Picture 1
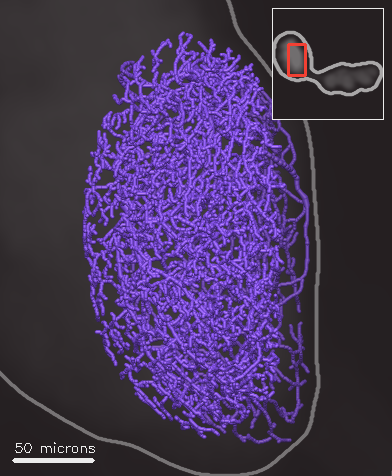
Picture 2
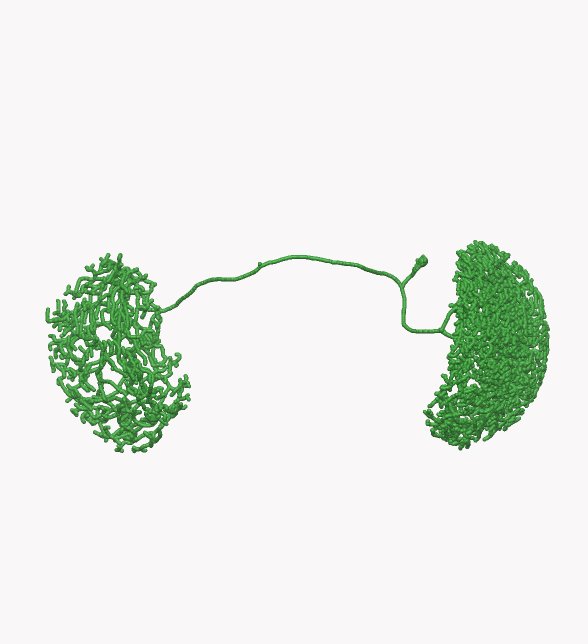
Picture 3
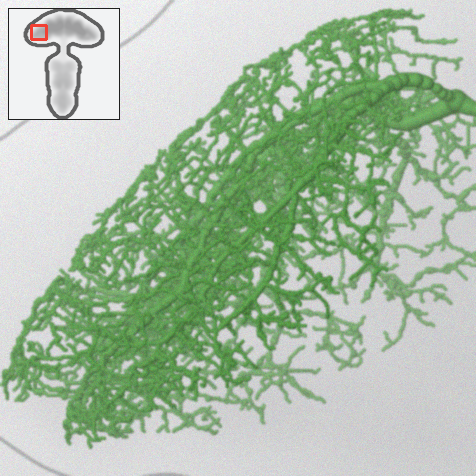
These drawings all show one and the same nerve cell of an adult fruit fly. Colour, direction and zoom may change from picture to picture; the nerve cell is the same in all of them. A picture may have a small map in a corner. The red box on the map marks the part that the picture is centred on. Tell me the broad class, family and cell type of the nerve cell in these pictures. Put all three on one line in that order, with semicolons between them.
optic-lobe intrinsic neuron; MeVPOL; MeVPOL1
